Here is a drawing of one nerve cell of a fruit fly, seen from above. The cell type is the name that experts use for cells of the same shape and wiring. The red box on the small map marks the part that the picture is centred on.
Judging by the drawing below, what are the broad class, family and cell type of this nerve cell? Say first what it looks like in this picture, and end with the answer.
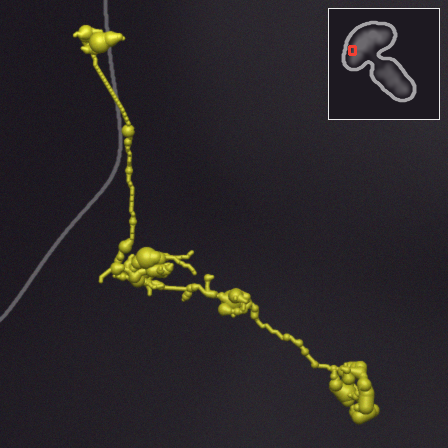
It is in the brain and does not reach the nerve cord. The cell body can be seen at the upper left of the picture. It is an optic-lobe intrinsic neuron. Its family is Mi. It is of cell type Mi1.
